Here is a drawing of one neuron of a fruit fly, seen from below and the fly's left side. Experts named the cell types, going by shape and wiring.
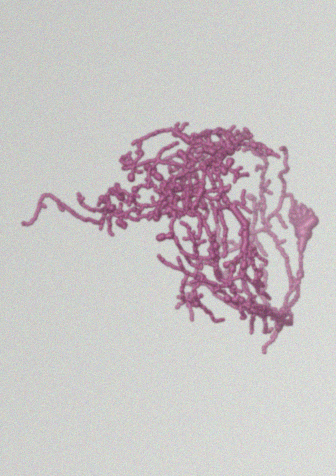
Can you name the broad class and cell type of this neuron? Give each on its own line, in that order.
nerve-cord intrinsic neuron
INXXX265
